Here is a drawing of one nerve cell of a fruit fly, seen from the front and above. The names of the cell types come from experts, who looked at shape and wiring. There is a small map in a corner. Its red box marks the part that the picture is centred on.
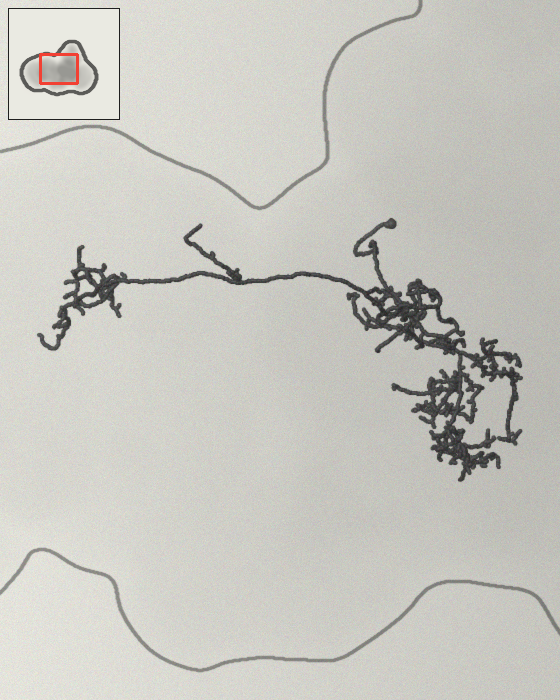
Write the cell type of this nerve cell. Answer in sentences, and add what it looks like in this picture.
It is of cell type pC1_12a. Its broad class is central-brain intrinsic neuron. The picture shows dozens of branch ends. As drawn here it is wider than it is tall.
